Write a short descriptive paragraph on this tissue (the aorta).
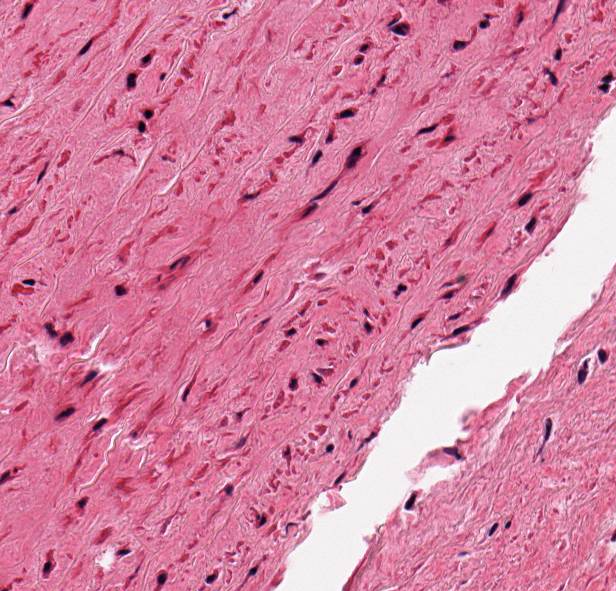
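Pink fibrous tissue fills the whole field, and I find no epithelium anywhere. The fibres run wavy, not straight. Nuclei are sparse, spread fairly evenly; most look dark and elongated, lying along the line of the fibres.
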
